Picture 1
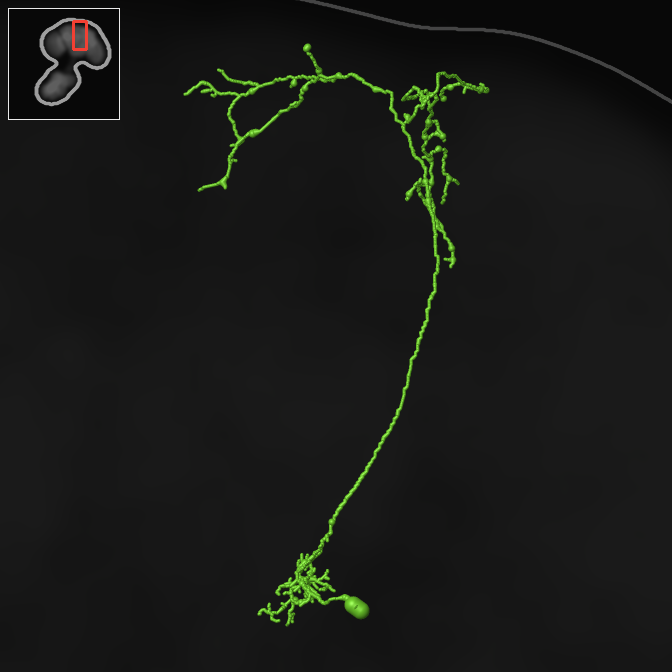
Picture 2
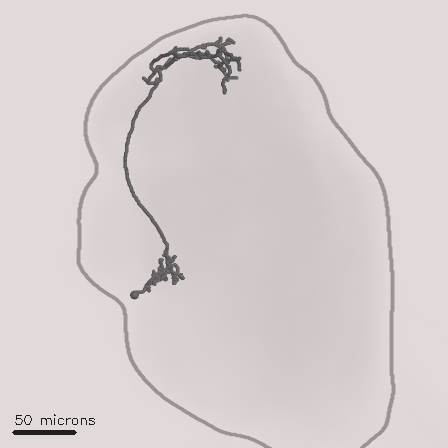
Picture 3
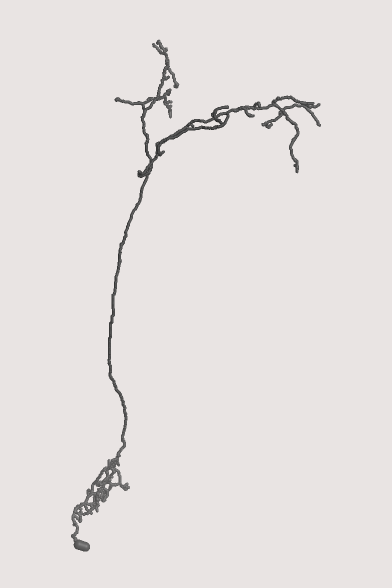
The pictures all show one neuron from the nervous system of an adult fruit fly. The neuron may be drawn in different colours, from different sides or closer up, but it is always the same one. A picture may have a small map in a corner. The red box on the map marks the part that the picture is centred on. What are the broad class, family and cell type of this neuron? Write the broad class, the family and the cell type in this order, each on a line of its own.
central-brain intrinsic neuron
hemilineage FLAa3
CB1537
